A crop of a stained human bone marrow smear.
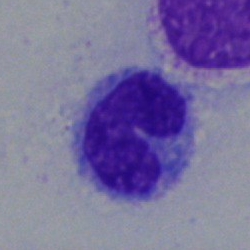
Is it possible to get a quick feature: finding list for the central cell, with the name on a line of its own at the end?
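Notch: deep, cutting into nucleus from right
Size: nucleus fills most of cell
Cytoplasm: narrow rim, pale grey-blue
Widest part: right of nucleus
Identity: monocyte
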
